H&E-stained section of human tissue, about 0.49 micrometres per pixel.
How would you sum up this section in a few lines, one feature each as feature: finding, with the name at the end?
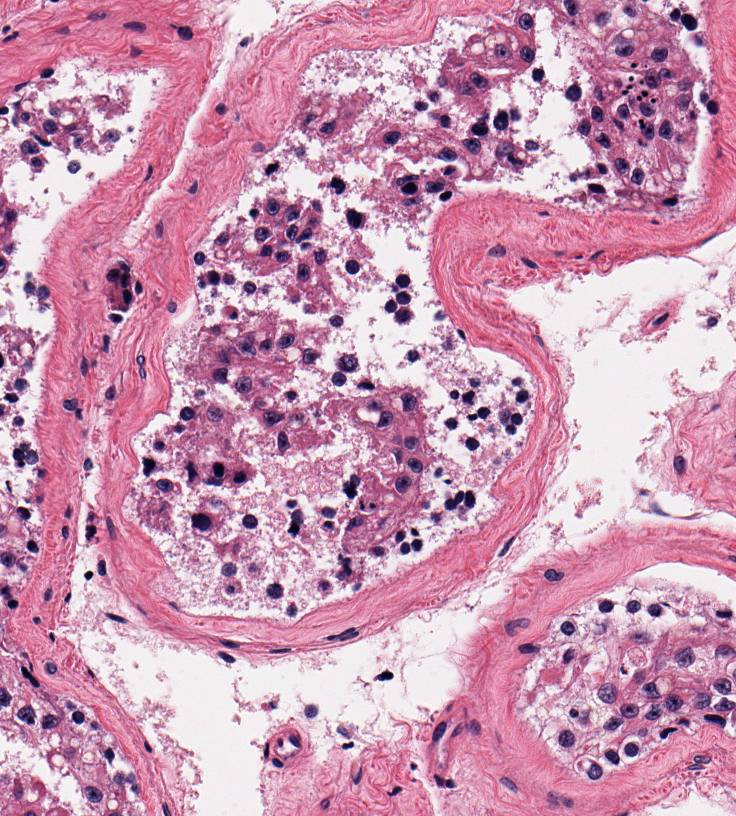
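Boundary: thick band of wavy pink fibrous tissue around each unit
Wall nuclei: flattened, elongated, parallel to the wall's course
Central unit: many cells with small, round, dense dark nuclei
Lower right unit: cells with pale, vacuolated cytoplasm
Identification: testis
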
